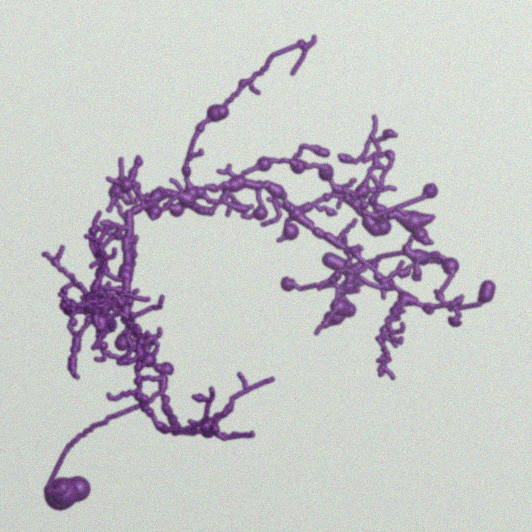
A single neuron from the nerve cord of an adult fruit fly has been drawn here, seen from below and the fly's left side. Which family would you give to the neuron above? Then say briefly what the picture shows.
Its family is hemilineage 08A. Its broad class is nerve-cord intrinsic neuron. Dozens of branch ends can be seen. As drawn here it is about as wide as it is tall.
